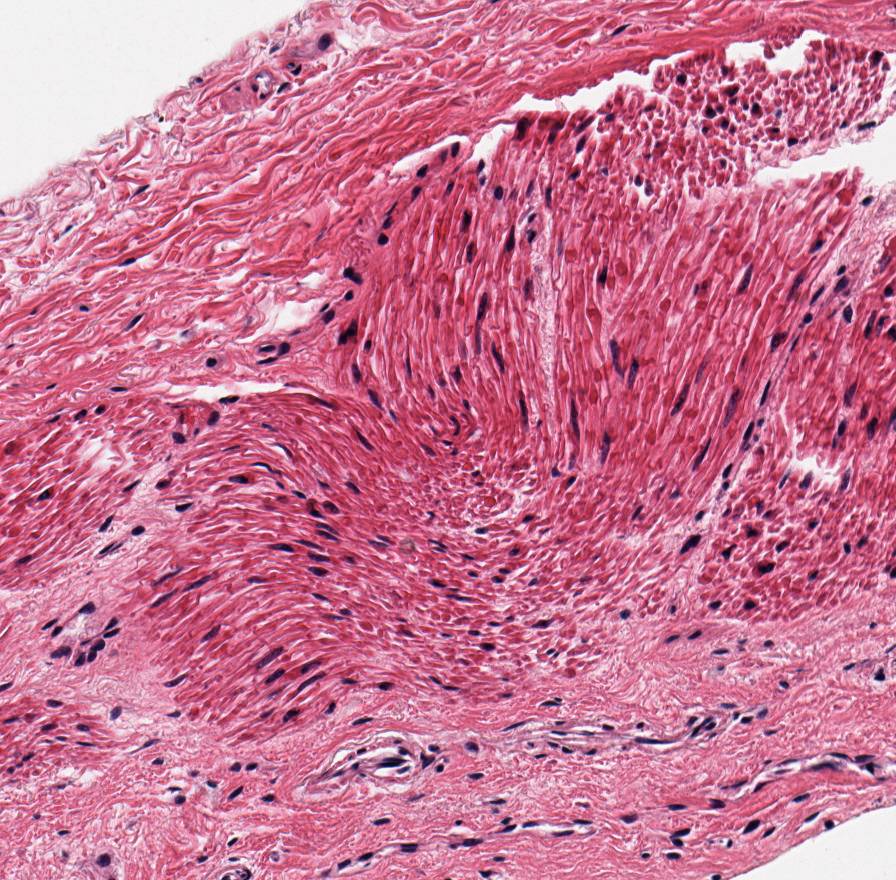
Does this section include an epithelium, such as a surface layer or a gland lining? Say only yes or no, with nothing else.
No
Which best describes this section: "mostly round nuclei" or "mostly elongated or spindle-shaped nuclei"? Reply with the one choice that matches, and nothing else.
Mostly elongated or spindle-shaped nuclei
